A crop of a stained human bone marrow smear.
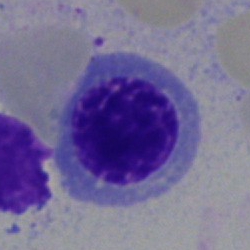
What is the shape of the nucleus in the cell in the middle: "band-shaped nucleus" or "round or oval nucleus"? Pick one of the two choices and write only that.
Round or oval nucleus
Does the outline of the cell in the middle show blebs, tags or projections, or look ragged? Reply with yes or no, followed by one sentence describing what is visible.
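No. The cell has a roughly round, smooth outline.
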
